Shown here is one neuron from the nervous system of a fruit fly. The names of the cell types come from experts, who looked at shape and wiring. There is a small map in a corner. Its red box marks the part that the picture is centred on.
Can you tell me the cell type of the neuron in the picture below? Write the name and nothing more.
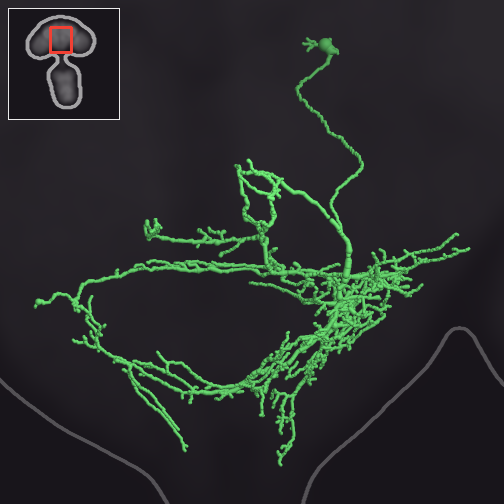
PS089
